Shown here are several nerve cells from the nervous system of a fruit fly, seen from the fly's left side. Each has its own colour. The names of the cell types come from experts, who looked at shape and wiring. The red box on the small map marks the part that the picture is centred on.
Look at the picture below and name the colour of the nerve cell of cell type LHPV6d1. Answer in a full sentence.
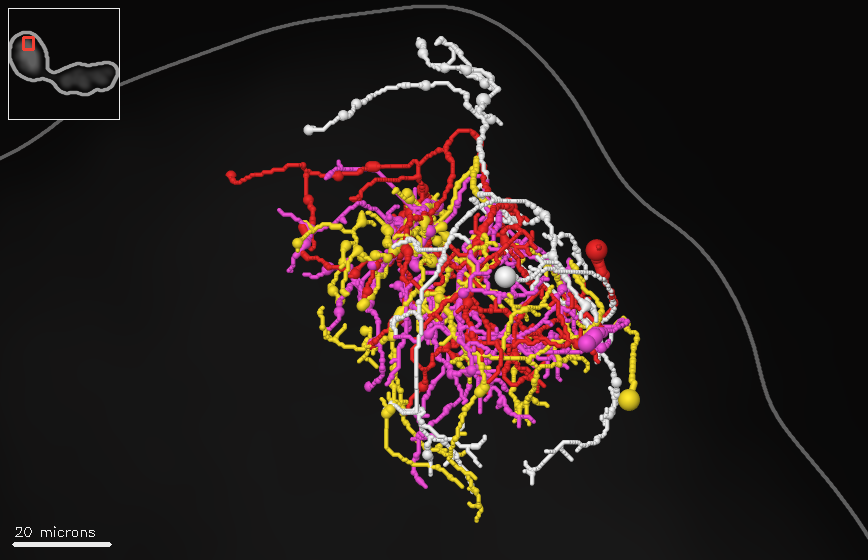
The colour is red.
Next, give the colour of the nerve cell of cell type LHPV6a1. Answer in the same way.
The colour is yellow.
